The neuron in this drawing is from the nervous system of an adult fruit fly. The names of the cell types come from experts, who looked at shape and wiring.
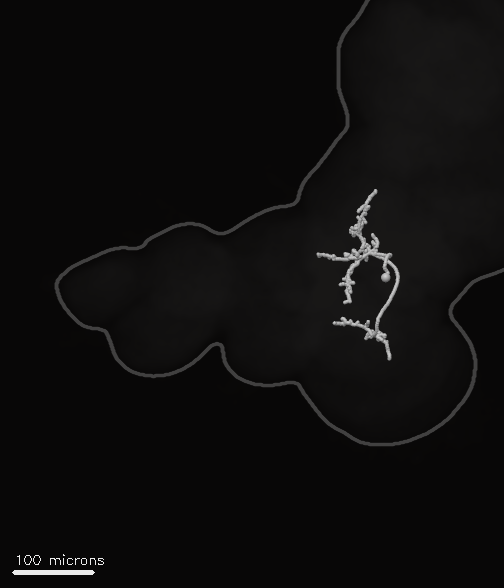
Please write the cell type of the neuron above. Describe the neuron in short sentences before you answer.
The cell body is on the right of the picture. By the scale bar it is about 200 microns tall in this view. Its broad class is nerve-cord intrinsic neuron. Its cell type is IN01A080_c.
